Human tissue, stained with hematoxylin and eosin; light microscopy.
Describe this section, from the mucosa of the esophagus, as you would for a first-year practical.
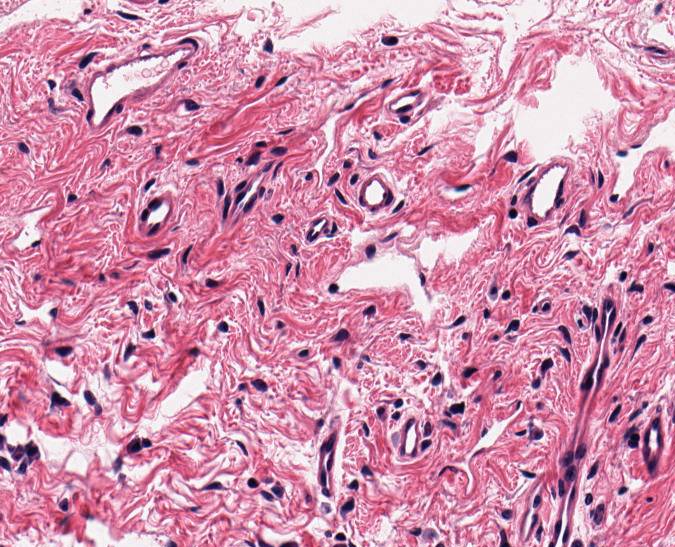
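No epithelium is present; the entire field consists of fibrous connective tissue. Its pink collagen bundles are wavy and loosely arranged, running in varied directions. Most of the cells are sparse, scattered fibroblasts with dark, spindle-shaped nuclei lying between the bundles. At the lower right edge, a narrow band of elongated dark nuclei runs nearly vertically.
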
